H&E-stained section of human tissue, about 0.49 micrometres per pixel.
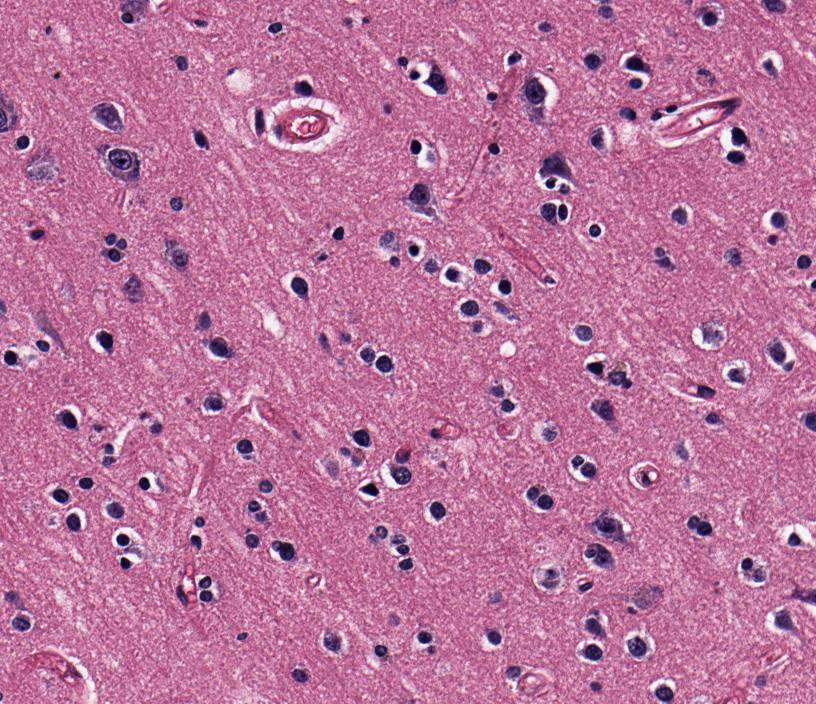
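Cerebral cortex: fine pink fibrillary matrix throughout, nuclei scattered fairly evenly. Most are small, round, dark, many within a clear halo; in places two to four cluster. Upper left, I note a few larger neurons: purple angular cytoplasm, pale nucleus with a nucleolus.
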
